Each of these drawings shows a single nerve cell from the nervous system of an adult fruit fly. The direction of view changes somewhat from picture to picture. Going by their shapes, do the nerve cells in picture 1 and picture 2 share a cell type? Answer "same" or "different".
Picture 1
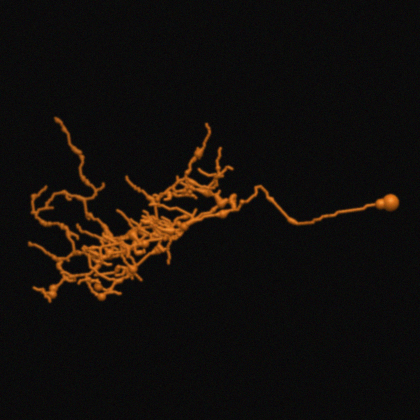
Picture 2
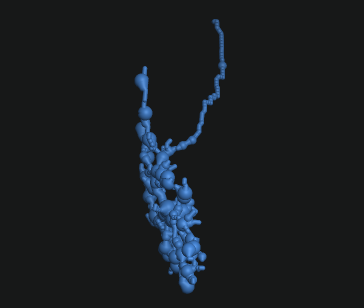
different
